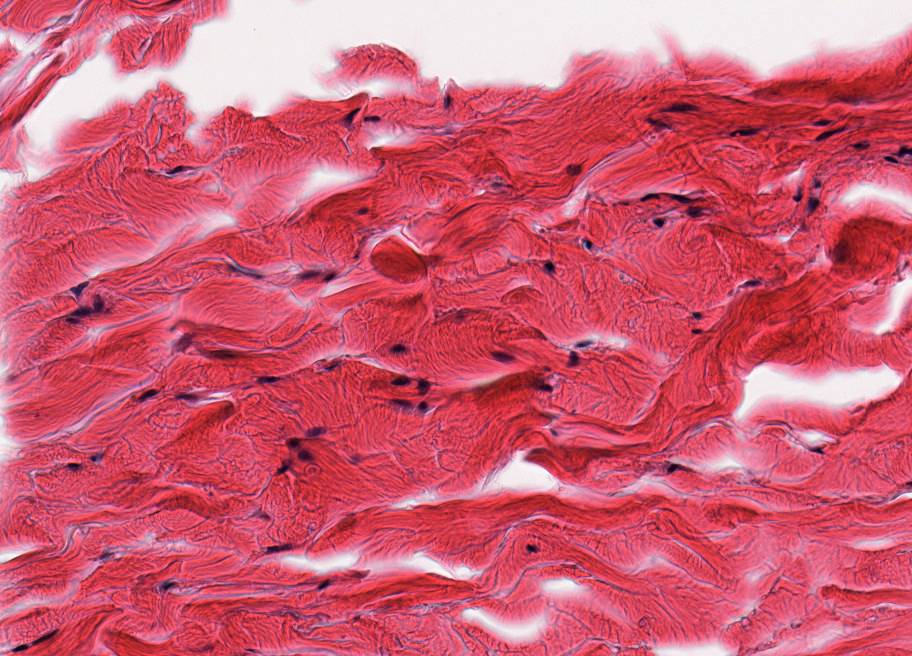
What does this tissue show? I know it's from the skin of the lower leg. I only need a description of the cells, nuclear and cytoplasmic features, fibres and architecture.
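Looking across the field, the fibre bundles follow a wavy course, running mainly from left to right. The nuclei seem sparse; they are small and darkly stained, and I can see little cytoplasm around them. I find no epithelium or glands anywhere in the field. Nor are there any fat cells in the field.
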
